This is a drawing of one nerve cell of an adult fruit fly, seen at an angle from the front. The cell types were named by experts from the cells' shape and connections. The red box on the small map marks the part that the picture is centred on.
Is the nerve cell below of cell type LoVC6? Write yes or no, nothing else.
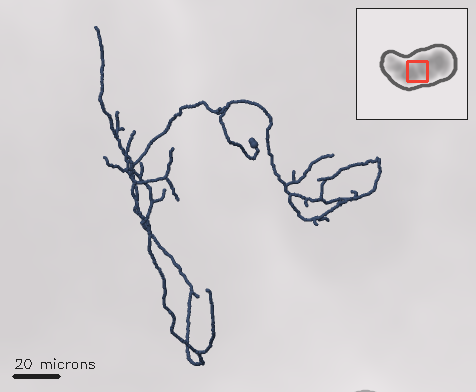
no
